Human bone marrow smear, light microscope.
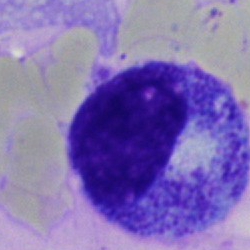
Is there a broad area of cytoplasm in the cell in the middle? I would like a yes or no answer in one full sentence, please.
Yes, the cytoplasm forms a broad area around its nucleus.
